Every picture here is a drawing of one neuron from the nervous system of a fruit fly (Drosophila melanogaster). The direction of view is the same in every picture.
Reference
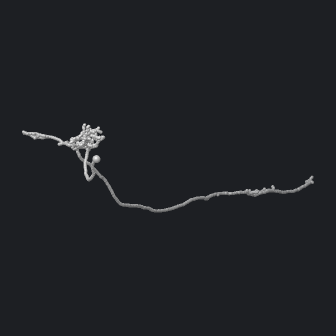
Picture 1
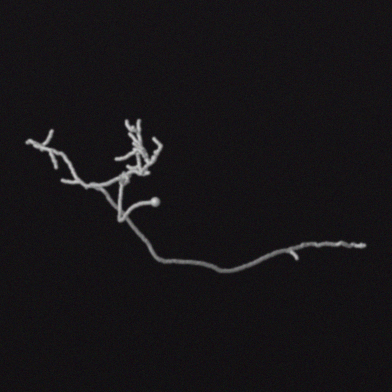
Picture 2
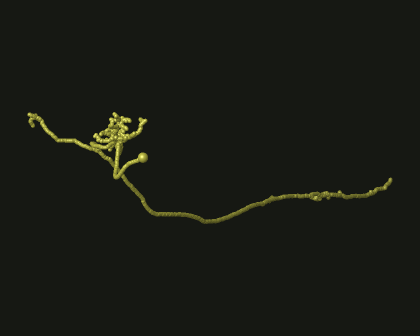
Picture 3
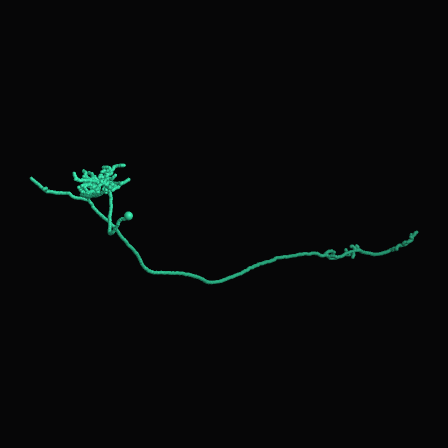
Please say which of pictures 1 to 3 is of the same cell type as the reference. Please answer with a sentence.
The neuron in picture 3 is of the same cell type.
